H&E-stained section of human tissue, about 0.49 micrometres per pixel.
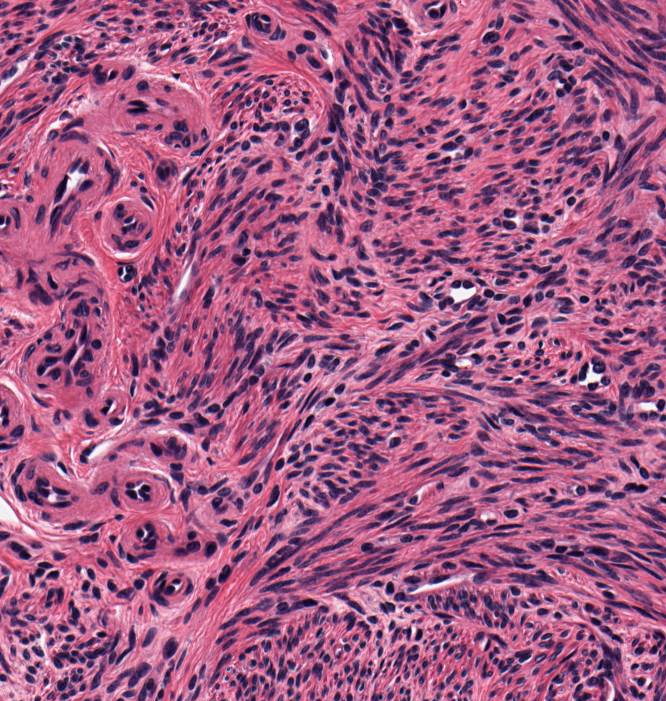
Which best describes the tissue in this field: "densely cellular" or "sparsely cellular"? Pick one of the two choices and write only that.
Densely cellular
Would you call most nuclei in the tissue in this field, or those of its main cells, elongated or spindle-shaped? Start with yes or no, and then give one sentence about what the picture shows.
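Yes. Most nuclei in the fascicles are elongated and darkly stained.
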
